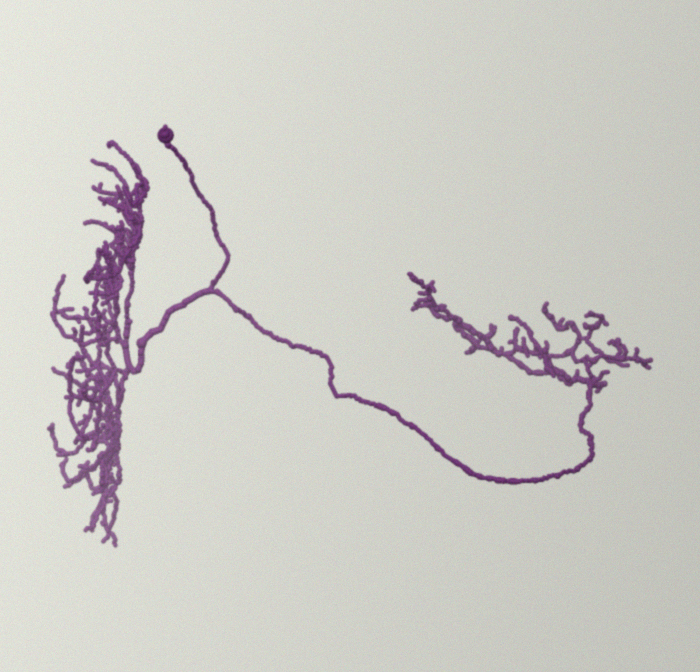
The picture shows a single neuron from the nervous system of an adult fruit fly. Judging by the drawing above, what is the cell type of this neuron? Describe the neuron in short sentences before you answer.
The cell body is at the upper left of the picture. Dozens of branch ends can be seen. This is a visual projection neuron. Its cell type is LoVP29.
